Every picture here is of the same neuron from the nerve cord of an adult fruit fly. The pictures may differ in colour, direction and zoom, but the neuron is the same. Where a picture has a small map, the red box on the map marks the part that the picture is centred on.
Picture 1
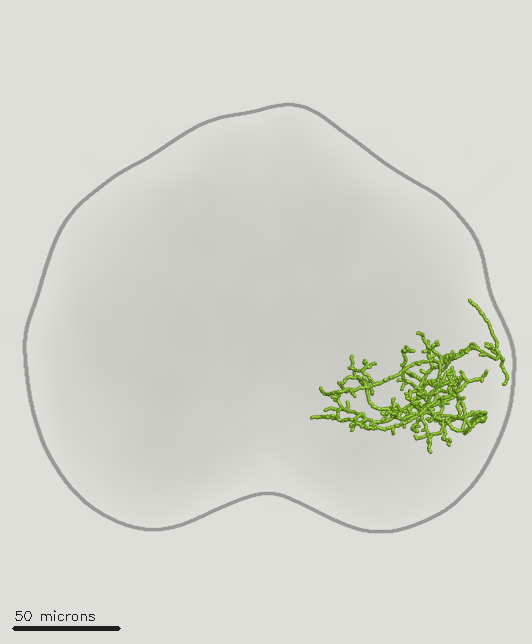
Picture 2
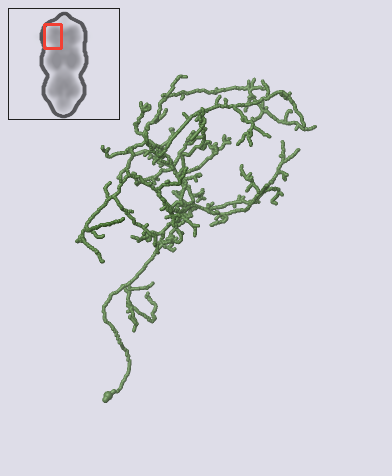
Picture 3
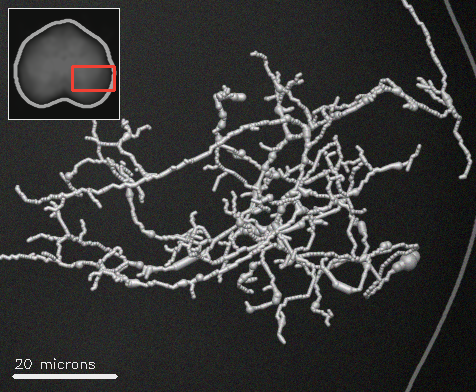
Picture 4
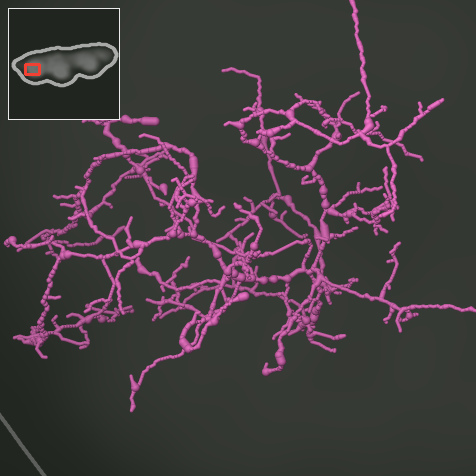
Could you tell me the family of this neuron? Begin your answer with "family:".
family: hemilineage 20A.22A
